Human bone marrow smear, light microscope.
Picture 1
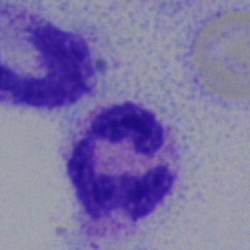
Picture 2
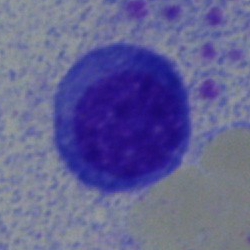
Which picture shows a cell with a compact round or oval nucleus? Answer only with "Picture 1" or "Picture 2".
Picture 2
